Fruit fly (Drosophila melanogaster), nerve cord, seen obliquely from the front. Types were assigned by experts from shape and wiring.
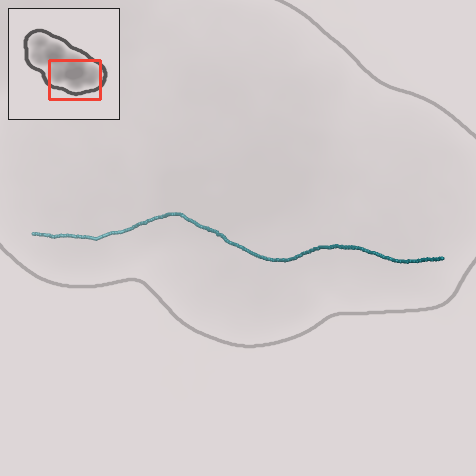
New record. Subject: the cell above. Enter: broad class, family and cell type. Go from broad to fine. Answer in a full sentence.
A sensory neuron ascending to the brain of class gustatory, type LgAG1.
